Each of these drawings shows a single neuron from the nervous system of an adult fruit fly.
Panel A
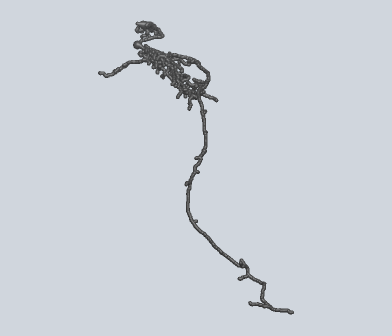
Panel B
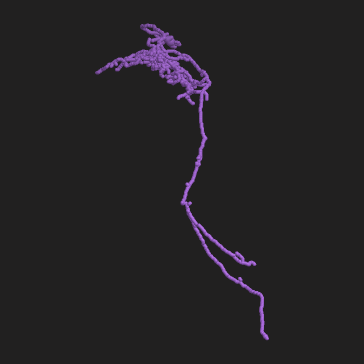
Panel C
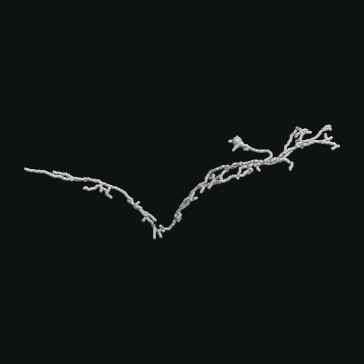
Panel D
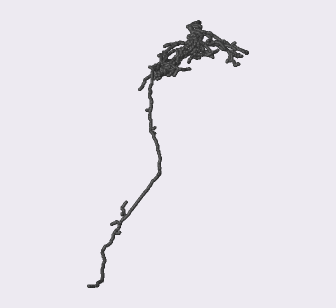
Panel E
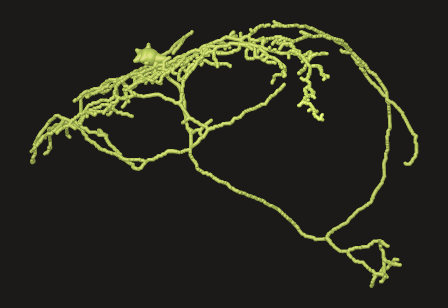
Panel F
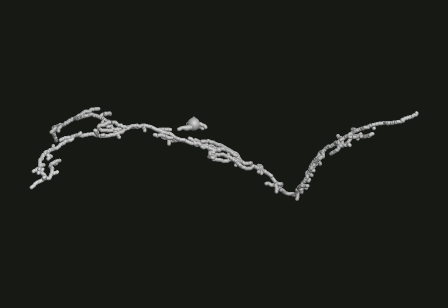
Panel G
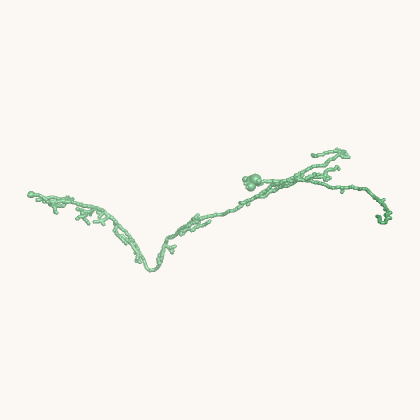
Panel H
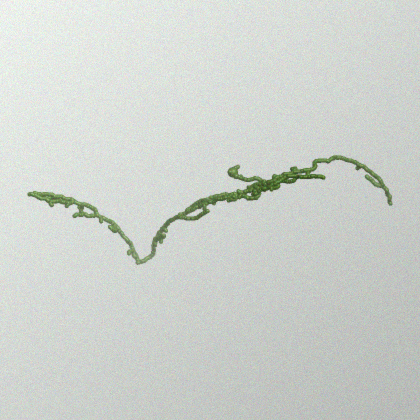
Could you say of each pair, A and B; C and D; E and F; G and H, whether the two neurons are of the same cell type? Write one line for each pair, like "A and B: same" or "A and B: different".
A and B: same
C and D: different
E and F: different
G and H: same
